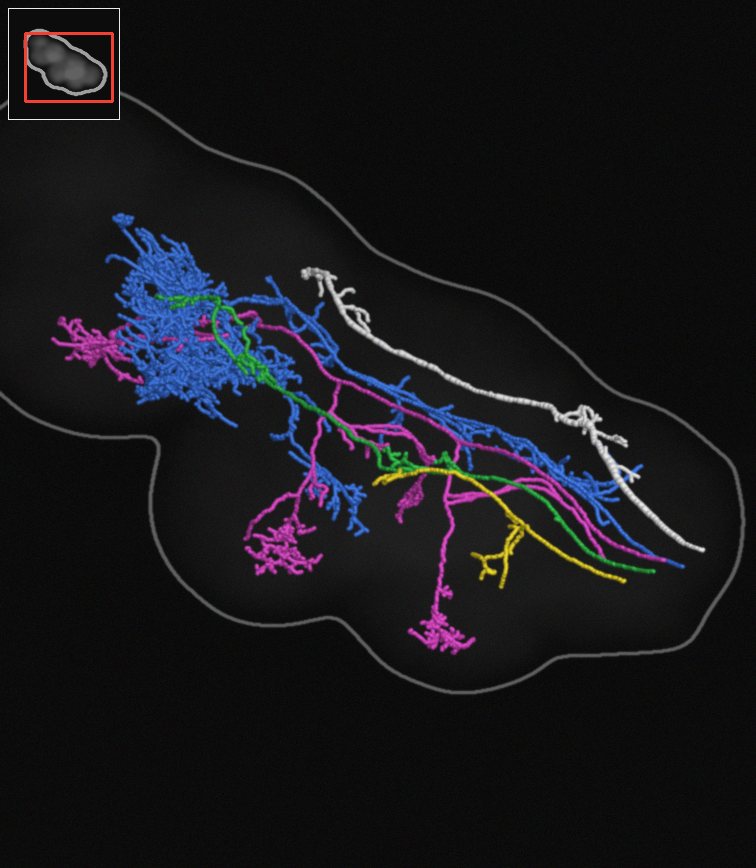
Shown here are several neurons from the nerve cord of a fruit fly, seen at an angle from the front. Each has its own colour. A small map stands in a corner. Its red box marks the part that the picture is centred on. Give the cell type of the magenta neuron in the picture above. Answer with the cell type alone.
ANXXX127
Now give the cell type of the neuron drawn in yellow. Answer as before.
DNge051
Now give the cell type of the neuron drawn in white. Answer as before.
DNp15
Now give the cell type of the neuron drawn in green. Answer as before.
DNb03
